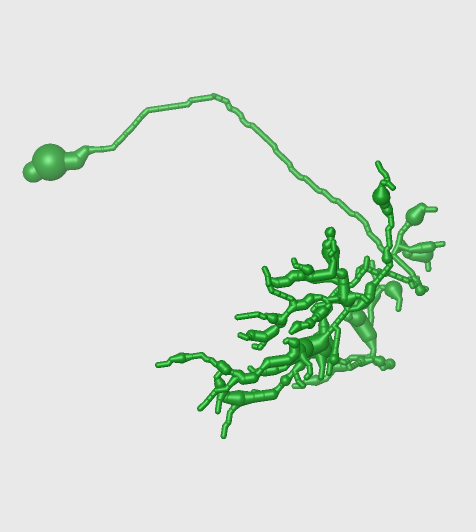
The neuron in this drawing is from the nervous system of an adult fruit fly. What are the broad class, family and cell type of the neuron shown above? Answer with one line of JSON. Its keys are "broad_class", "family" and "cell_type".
{"broad_class": "optic-lobe intrinsic neuron", "family": "T", "cell_type": "T4a"}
